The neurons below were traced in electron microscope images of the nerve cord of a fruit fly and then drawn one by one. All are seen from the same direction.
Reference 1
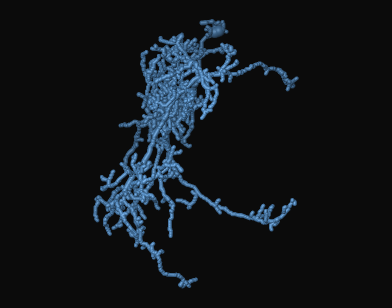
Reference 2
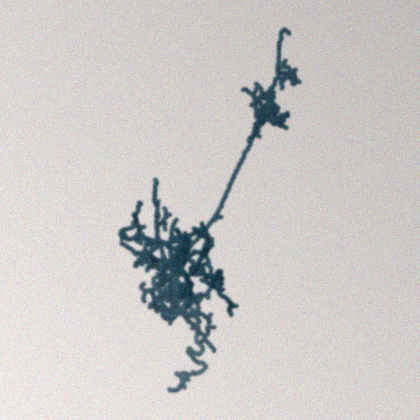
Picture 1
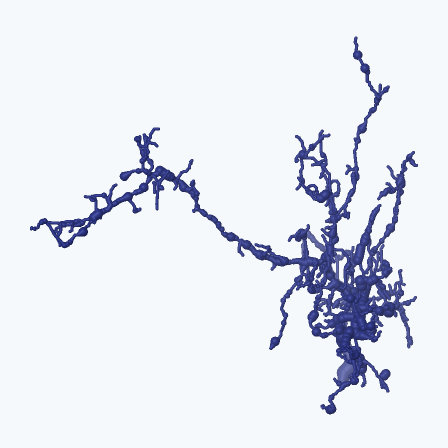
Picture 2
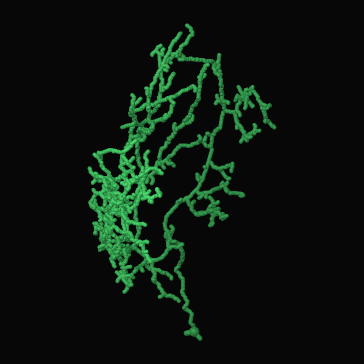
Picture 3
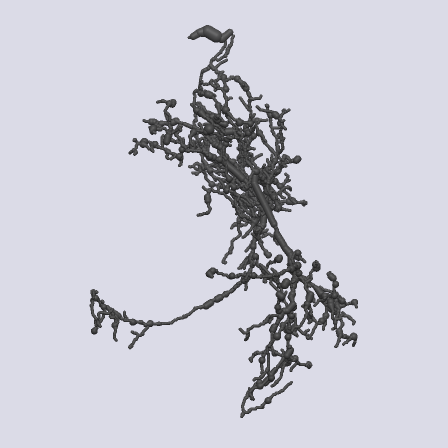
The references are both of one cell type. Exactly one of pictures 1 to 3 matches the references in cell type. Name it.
Picture 3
